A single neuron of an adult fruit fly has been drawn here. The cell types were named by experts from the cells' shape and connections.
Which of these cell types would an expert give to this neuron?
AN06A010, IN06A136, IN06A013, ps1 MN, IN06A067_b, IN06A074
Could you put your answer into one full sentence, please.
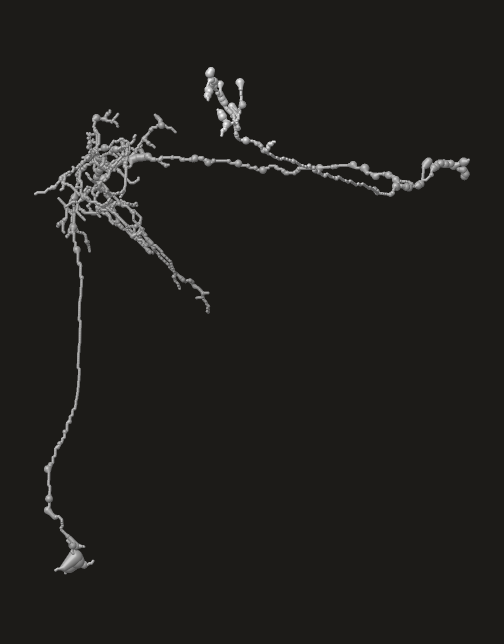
Belonging to the cell type IN06A067_b is this neuron.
